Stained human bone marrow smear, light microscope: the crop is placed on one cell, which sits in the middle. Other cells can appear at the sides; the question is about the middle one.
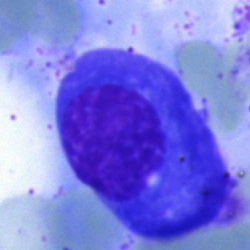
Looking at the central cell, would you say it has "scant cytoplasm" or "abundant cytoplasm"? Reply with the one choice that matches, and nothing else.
Abundant cytoplasm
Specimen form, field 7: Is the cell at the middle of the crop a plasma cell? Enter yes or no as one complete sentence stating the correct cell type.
Yes, the central cell is to be recorded as a plasma cell.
